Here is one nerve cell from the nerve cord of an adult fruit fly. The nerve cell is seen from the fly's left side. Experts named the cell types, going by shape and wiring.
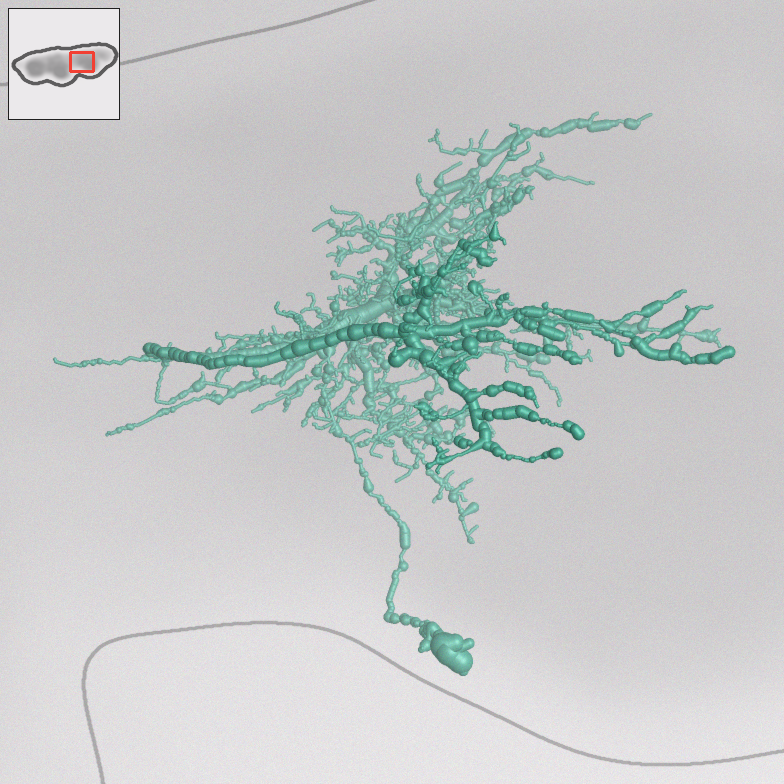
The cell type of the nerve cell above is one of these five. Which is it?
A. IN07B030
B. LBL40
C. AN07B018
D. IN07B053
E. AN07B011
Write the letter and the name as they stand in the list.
B. LBL40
